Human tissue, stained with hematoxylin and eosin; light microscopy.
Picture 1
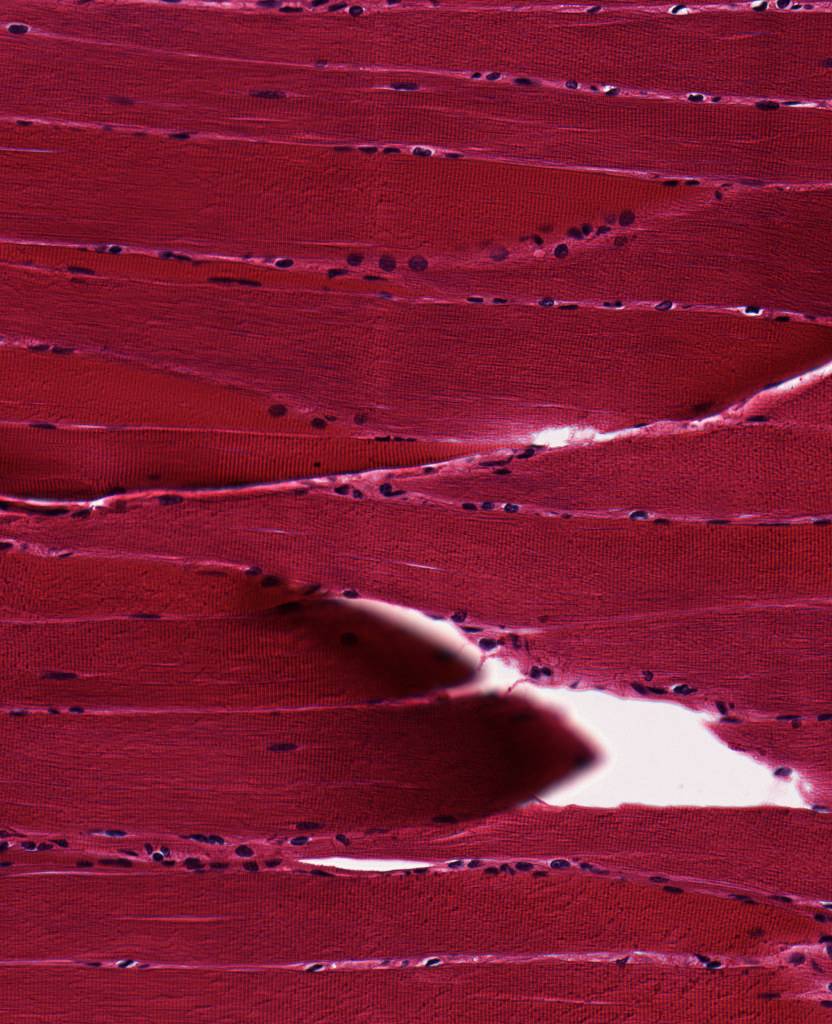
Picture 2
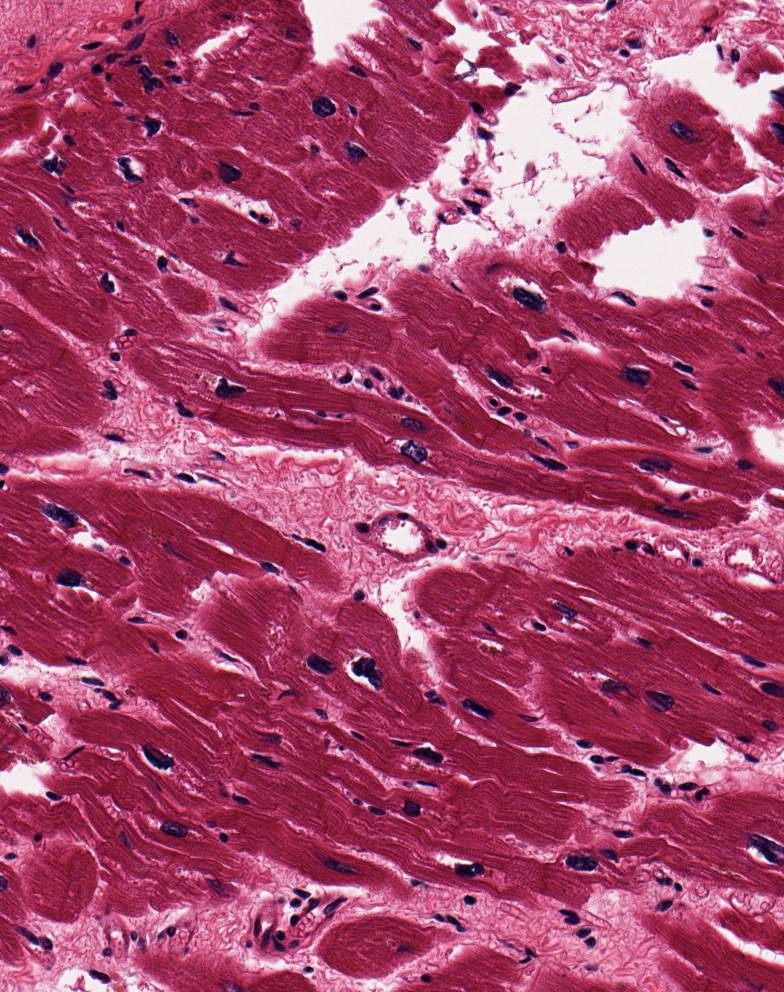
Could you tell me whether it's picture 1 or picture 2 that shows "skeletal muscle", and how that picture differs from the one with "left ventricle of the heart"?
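Skeletal muscle is in the first picture; the left ventricle of the heart is in the second. Follow the fibres: the skeletal ones run long, parallel and unbranched across the field, while the heart fibres branch and join their neighbours.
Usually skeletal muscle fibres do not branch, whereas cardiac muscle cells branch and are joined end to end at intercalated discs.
Then the nuclei: flattened, elongated and at the fibre edges in skeletal muscle, single and central in the heart.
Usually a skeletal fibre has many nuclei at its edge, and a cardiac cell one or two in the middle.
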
